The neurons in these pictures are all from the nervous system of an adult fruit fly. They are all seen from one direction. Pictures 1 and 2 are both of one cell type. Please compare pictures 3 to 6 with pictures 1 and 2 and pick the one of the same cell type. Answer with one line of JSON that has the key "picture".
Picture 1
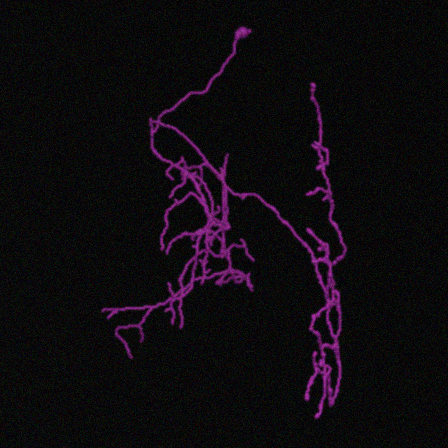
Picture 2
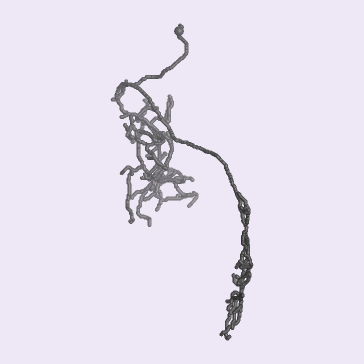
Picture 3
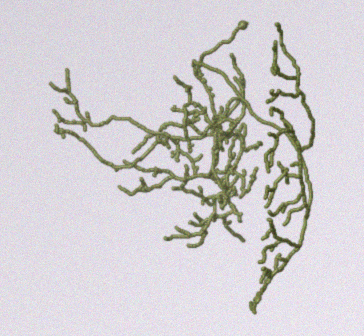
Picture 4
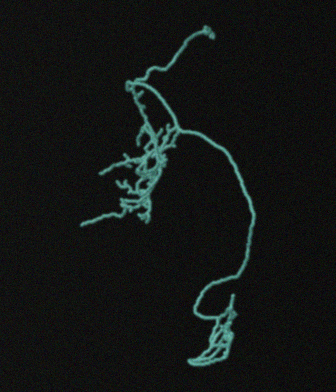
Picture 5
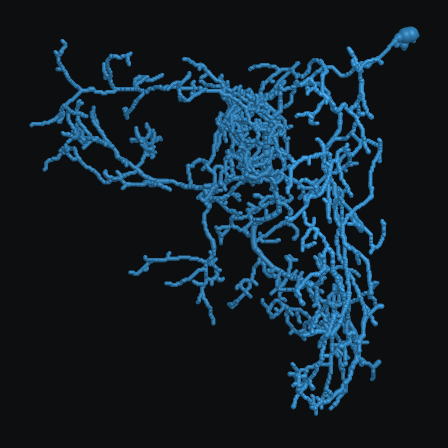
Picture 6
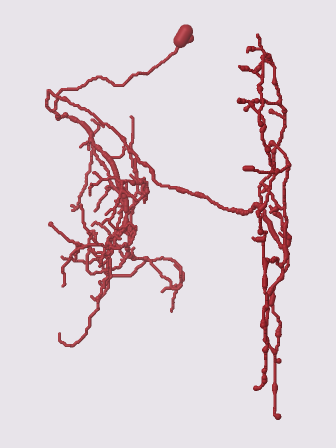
{"picture": 6}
